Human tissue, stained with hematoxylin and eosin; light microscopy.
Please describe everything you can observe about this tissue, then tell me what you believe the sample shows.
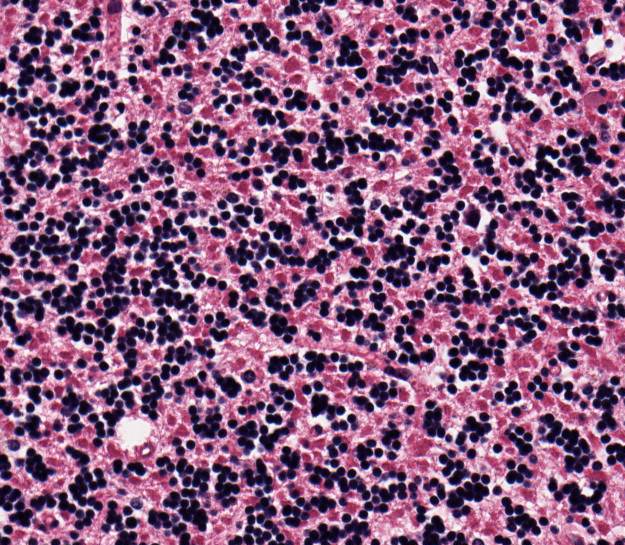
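You'll see small dark nuclei packed densely and fairly evenly across the whole field, with no layering or border. Each is small, round and uniformly dark, with almost no visible cytoplasm. There are no glands, tubules, epithelial lining or fat cells. This is cerebellum.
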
